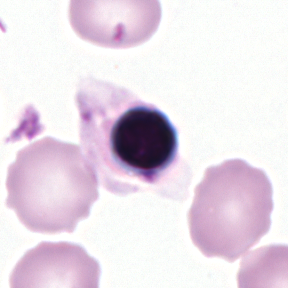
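Normoblast with an irregular, angular outline rather than a round one. The nucleus lies toward the right, and most of the cytoplasm spreads to its left. Its chromatin is very dark and dense, showing almost no inner structure, and no nucleolus can be seen.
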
